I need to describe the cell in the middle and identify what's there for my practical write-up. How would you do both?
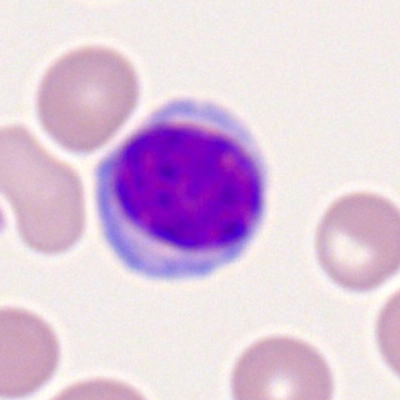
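Most of this cell is nucleus, and its chromatin is dark purple and coarsely clumped. Around it runs a pale blue rim of cytoplasm, widest just below the nucleus. It's a lymphocyte.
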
